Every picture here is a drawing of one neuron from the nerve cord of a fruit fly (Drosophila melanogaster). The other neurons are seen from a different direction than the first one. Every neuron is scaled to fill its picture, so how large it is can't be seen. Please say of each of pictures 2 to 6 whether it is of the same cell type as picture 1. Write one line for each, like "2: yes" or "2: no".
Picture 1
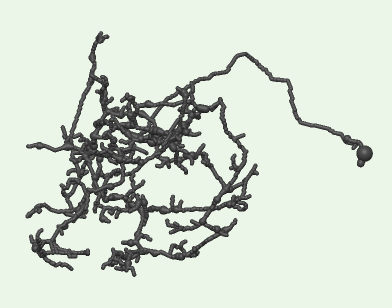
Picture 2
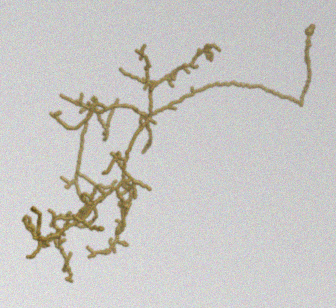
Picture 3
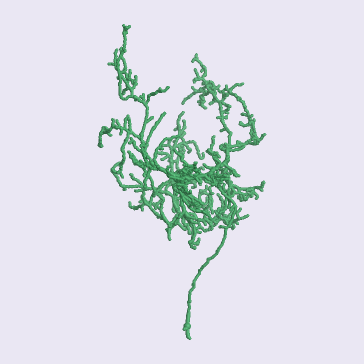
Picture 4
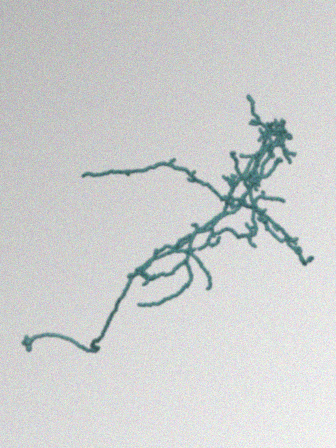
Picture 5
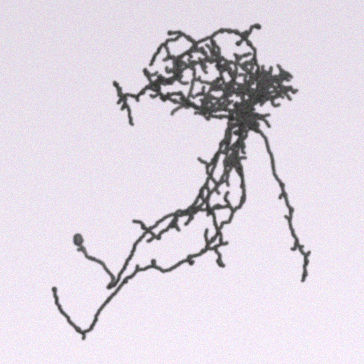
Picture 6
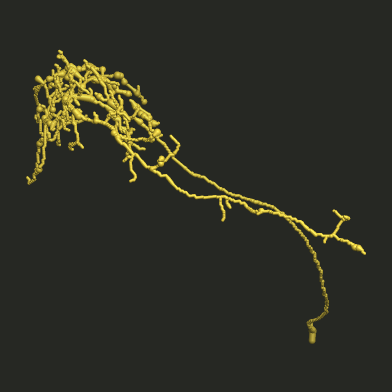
2: yes
3: no
4: no
5: no
6: no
